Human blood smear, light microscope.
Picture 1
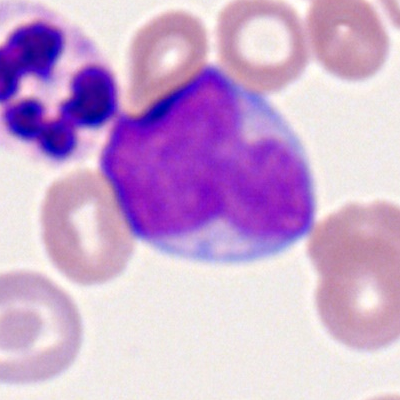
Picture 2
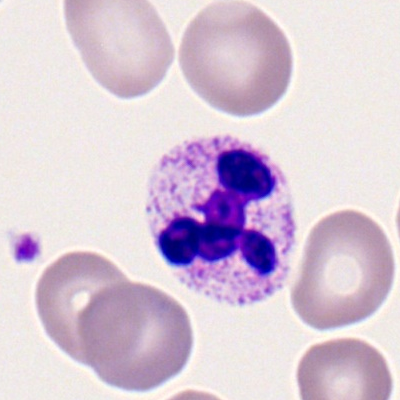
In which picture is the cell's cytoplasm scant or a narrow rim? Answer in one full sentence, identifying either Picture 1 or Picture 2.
For the cell in picture 1, the cytoplasm forms just a thin rim.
